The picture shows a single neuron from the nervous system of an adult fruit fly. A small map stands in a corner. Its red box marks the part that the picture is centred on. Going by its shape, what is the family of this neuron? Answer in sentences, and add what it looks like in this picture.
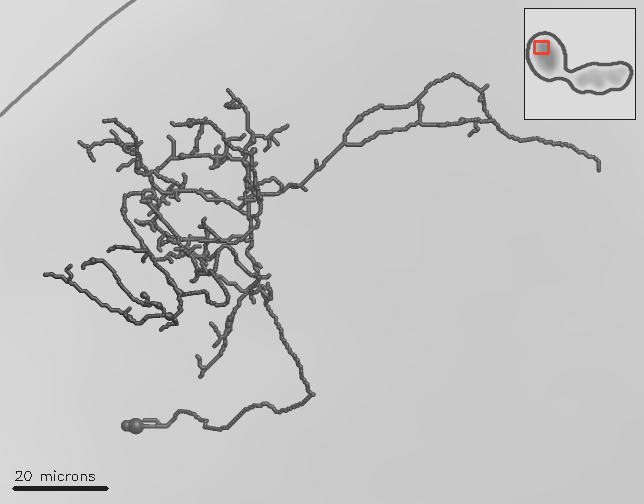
Its family is hemilineage CREl1. This is a central-brain intrinsic neuron. The cell body can be seen at the lower left of the picture. From left to right in the picture it spans about 120 microns. Dozens of branch ends can be seen.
